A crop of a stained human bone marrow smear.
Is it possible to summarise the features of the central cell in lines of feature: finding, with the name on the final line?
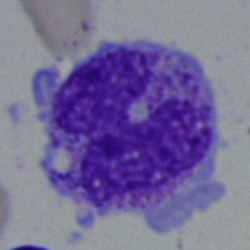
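Chromatin: dark purple, coarsely clumped
Nuclear spot: one round clear spot near the centre of the nucleus
Granules: small, reddish-purple, clearest along the lower edge
Vacuole: clear and round, in the cytoplasm on the left side
Name: monocyte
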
